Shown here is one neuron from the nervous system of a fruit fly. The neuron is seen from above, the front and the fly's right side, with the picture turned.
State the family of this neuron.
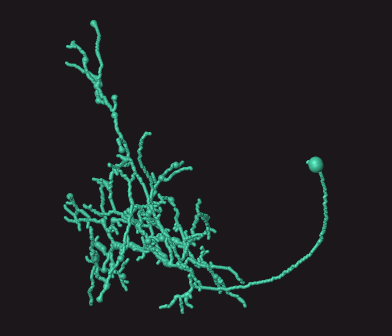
hemilineage SMPp&v1_posterior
